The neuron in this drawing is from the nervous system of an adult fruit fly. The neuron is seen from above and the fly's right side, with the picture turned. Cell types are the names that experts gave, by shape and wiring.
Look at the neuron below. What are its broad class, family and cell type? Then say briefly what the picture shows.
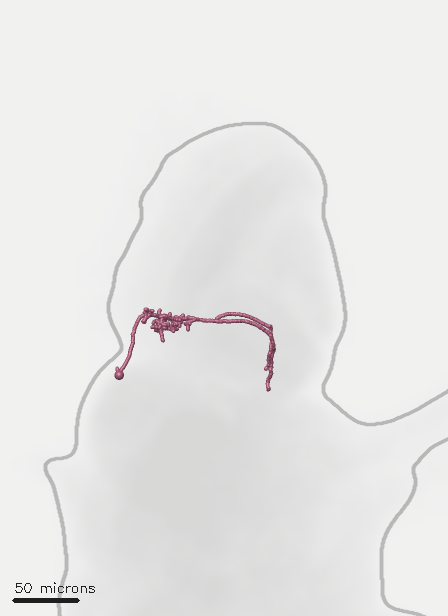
This is an optic-lobe intrinsic neuron. The family is Tm. It is of cell type Tm5c. It lies in the brain. The cell body is on the left of the picture. By the scale bar it is about 120 microns wide in this view.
